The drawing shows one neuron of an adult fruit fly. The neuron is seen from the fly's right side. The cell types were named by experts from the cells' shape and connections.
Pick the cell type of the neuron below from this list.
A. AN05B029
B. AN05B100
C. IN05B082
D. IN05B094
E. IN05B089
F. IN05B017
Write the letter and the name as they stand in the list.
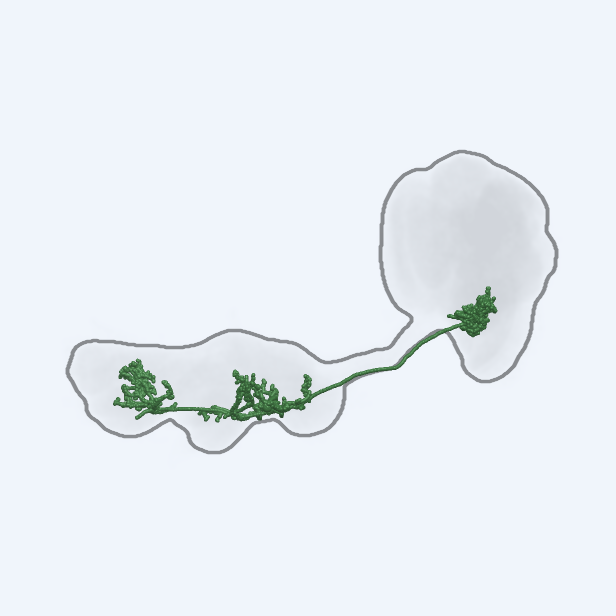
A. AN05B029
